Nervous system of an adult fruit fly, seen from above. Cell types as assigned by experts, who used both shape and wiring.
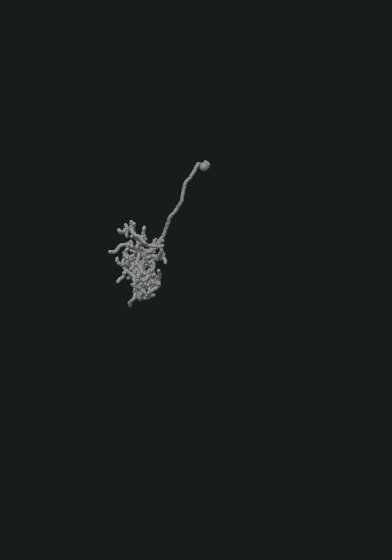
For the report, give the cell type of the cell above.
IN13B044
